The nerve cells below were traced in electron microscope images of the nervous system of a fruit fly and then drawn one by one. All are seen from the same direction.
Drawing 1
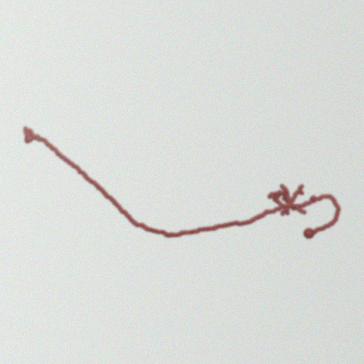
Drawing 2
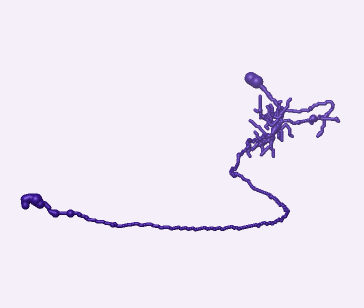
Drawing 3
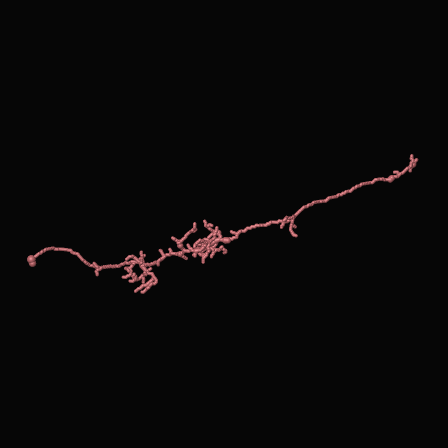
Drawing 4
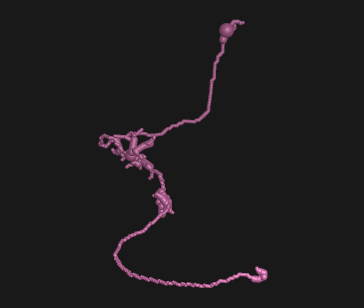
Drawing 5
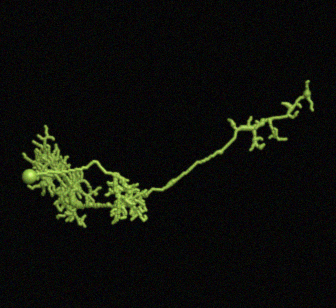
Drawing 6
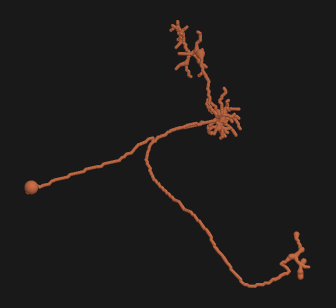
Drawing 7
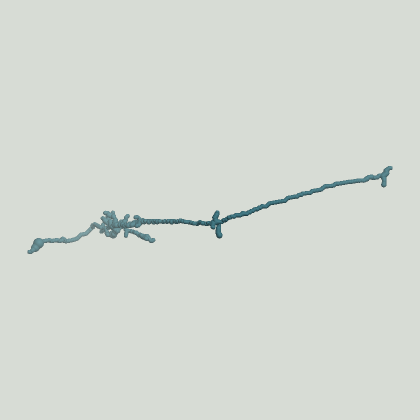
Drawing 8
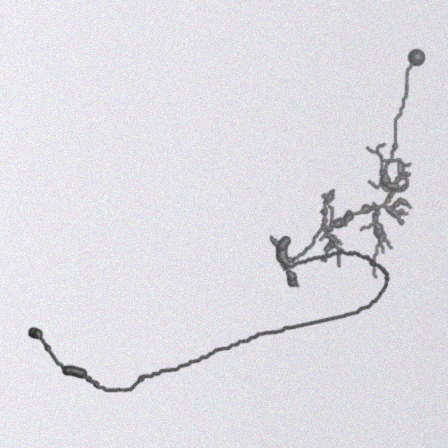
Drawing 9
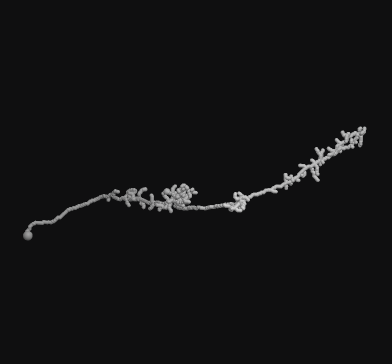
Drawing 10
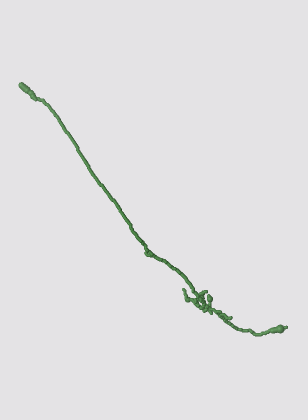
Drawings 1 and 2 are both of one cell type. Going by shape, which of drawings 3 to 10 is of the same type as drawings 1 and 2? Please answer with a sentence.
Drawing 10 is of the same cell type.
